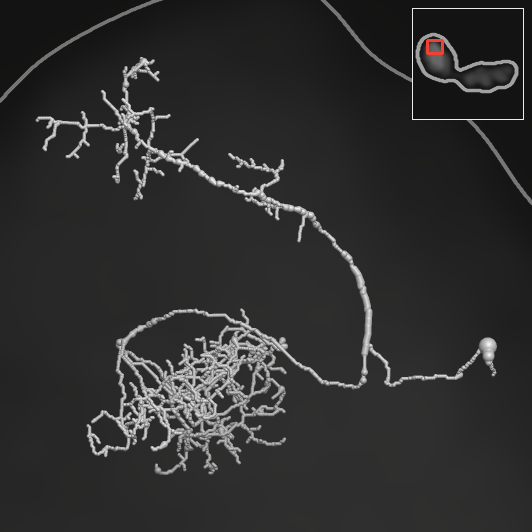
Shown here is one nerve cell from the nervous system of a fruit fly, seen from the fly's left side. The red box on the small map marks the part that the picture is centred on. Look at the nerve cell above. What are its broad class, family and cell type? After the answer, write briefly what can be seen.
Its broad class is central-brain intrinsic neuron. Its family is hemilineage DM6_dorso_medial. The cell type is FB6K. Dozens of branch ends can be seen. As drawn here it is about as wide as it is tall.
